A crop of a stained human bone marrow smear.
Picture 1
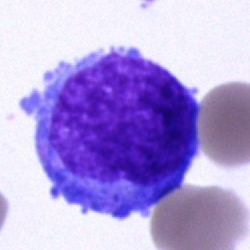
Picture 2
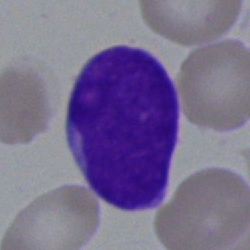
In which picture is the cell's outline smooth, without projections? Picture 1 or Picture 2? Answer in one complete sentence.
The edge of the cell in picture 2 is smooth and even.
